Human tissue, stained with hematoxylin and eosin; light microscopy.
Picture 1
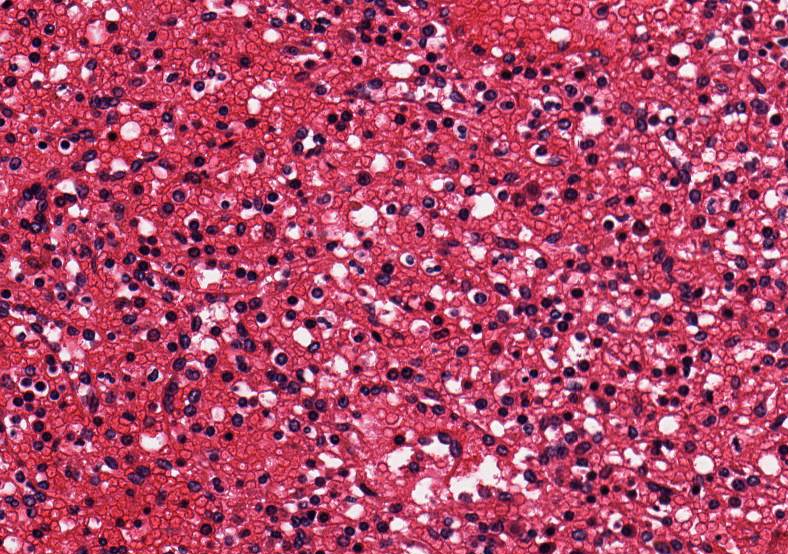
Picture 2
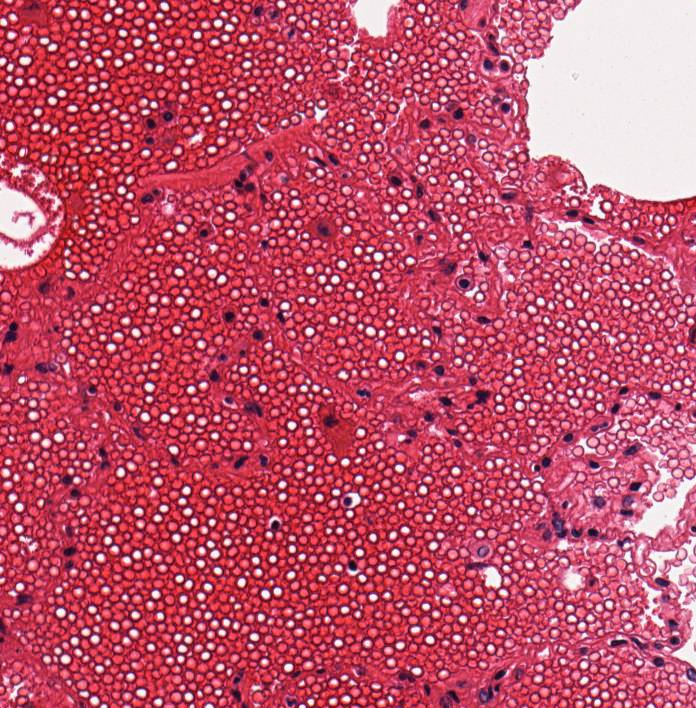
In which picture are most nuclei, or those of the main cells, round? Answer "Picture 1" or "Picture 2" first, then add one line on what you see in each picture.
Picture 1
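In picture 1: Small round, dark-staining nuclei are scattered evenly across the whole field among the pink-red profiles.
In picture 2: Nuclei are few and scattered, mostly small, dark and elongated, lying along the thin strands.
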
